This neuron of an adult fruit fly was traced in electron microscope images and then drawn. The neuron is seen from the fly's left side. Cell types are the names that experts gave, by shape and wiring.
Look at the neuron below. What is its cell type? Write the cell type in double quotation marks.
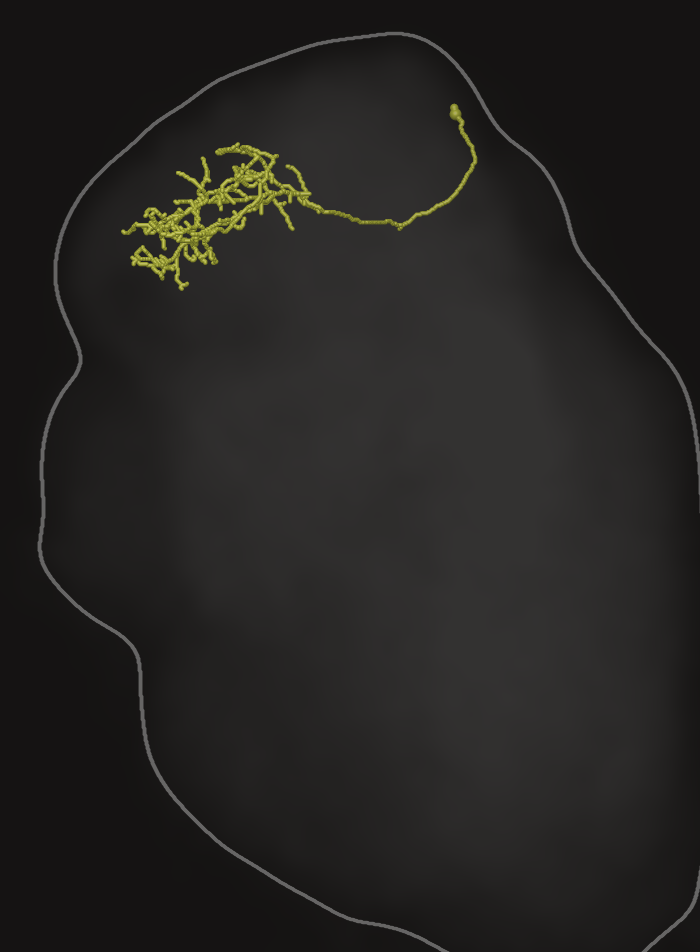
"SMP247"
